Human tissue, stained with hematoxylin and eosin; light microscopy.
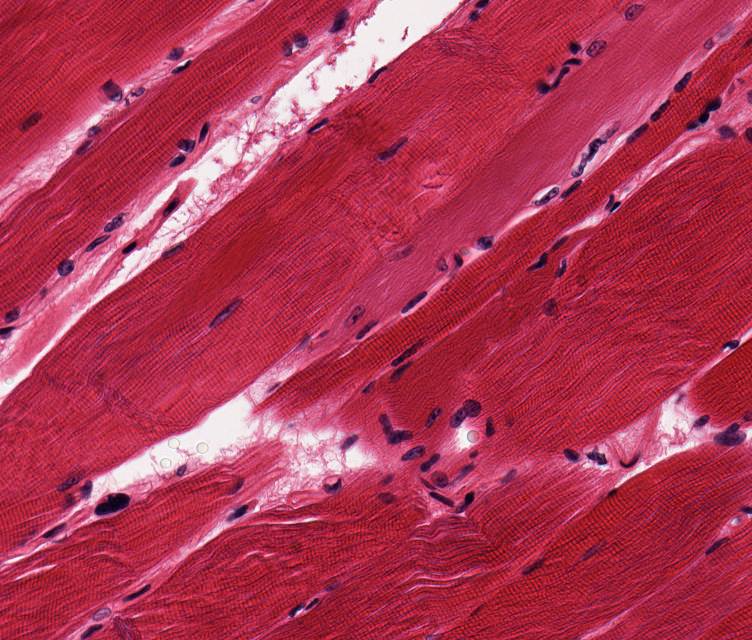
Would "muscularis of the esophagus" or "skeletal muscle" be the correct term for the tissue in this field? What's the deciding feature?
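It's skeletal muscle. First, the fibres show regular fine cross-striations along their length.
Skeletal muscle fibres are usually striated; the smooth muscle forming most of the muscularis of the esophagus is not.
The nuclei lie at the fibre edges, not centrally.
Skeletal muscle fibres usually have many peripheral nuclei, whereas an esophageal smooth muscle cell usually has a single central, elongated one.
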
